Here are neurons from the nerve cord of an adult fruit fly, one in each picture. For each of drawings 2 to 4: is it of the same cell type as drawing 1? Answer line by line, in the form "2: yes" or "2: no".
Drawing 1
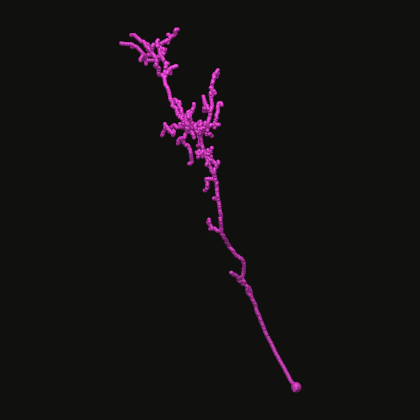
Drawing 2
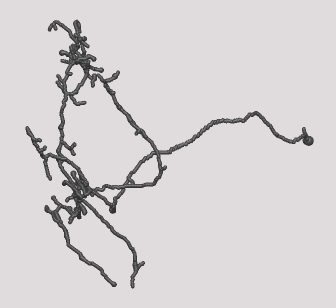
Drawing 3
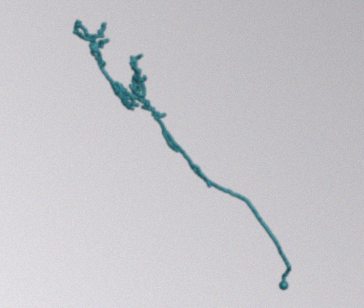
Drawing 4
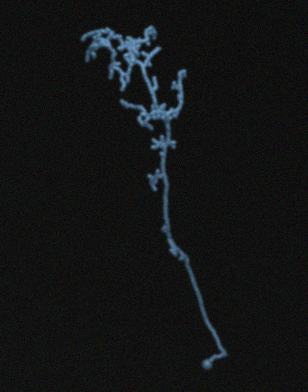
2: no
3: yes
4: yes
